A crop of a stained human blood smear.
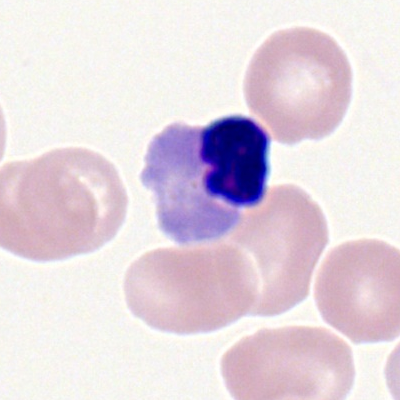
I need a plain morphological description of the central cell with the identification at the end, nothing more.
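Against the right edge of the cell lies the nucleus, with cytoplasm spreading out to its left. No nucleolus is visible. The cytoplasm is plentiful and covers a larger area than the nucleus. On the left, its outer edge is ragged and irregular. The cell is an erythroblast.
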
